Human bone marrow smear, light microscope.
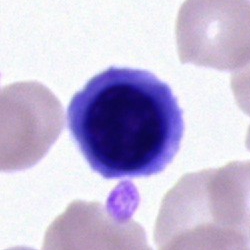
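Erythroblast at the centre of a stained human bone marrow smear. Taking each feature in turn, the outline is roughly round, the nucleus fills most of the cell, and its chromatin is dark and dense throughout. Last, the cytoplasm shows no visible granules.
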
